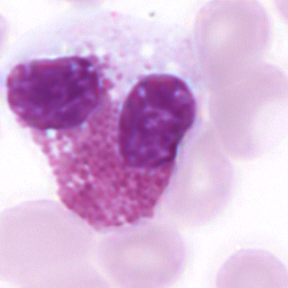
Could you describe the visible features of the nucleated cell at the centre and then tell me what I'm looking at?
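The outline is irregular and roughly triangular rather than round. Two nuclear lobes of roughly similar size hold dark purple, coarsely condensed chromatin. The granules are fairly uniform in size. This cell is an eosinophil.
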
